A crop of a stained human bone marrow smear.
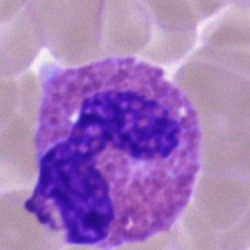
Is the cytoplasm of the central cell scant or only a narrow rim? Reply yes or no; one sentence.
No, this cell has broad cytoplasm around its nucleus.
